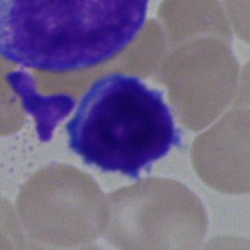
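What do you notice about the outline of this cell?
It's irregular, with small knobby bumps along the margin and small bleb-like projections sticking out mainly from the right and lower edges.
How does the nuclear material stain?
Dense, dark purple throughout.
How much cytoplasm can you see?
Only a thin deep blue rim, clearest along the left edge.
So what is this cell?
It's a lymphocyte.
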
